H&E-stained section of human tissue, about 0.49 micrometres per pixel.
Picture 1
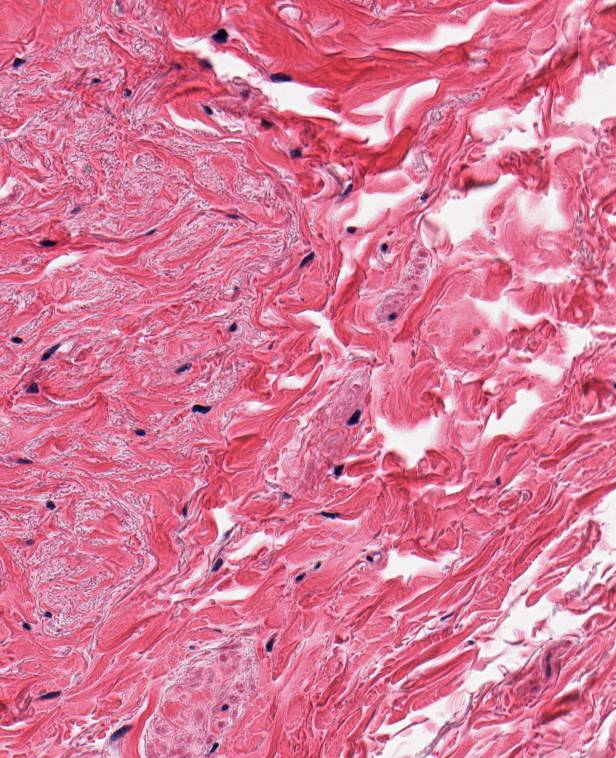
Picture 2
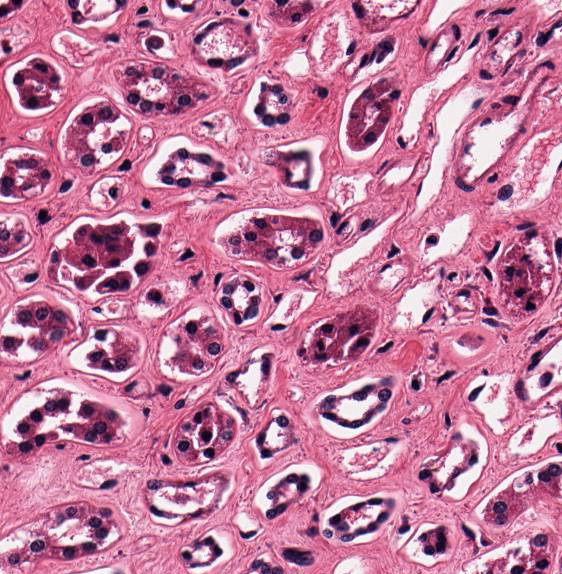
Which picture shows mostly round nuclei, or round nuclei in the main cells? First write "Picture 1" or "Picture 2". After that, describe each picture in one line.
Picture 2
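What picture 1 shows: The nuclei are sparse, small, dark and mostly elongated, lying singly between the collagen bundles.
What picture 2 shows: The cells within the nests have small, round, dark-staining nuclei.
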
